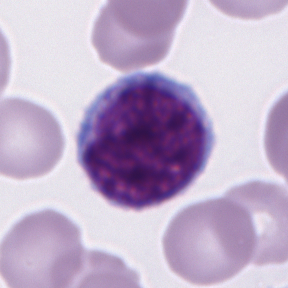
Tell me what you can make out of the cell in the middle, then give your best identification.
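Checking the outline first, it is round. Next, the chromatin is dark purple and coarsely clumped. Then, a few small pinkish-red dots lie over the nucleus. Last, the surface carries no hair-like projections. This is a typical lymphocyte.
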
